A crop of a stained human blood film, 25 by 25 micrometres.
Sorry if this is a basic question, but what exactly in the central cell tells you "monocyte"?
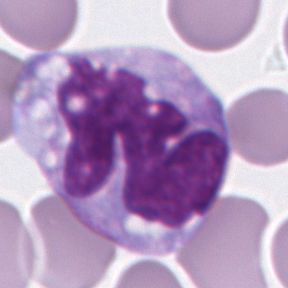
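Deeply folded nucleus: several broad, connected lobes. Cytoplasm abundant, pale greyish-blue, widest band on left side of nucleus.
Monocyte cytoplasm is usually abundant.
Abundant cytoplasm here goes with monocyte. Many small clear vacuoles in cytoplasm along left side of cell.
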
